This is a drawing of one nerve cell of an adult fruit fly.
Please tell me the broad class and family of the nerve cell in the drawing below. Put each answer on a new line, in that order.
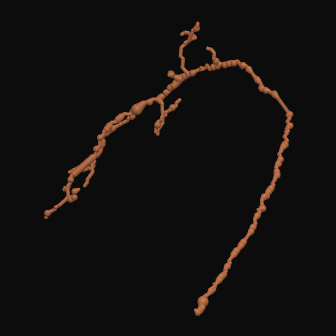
sensory neuron entering the nerve cord
class mechanosensory tactile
